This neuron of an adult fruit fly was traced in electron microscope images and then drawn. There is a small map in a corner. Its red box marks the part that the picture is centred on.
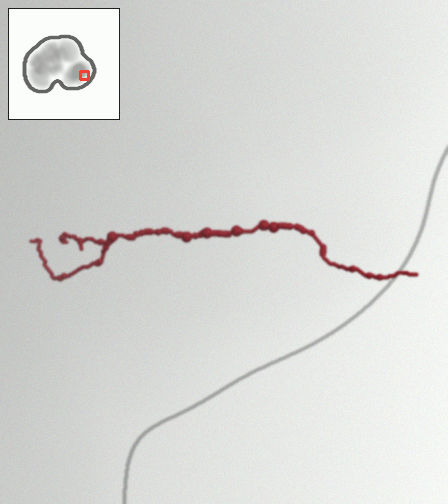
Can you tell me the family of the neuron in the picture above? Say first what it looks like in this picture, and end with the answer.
No cell body is drawn. It has a dozen or fewer branch ends. It is a sensory neuron entering the nerve cord. Its family is called class mechanosensory tactile.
